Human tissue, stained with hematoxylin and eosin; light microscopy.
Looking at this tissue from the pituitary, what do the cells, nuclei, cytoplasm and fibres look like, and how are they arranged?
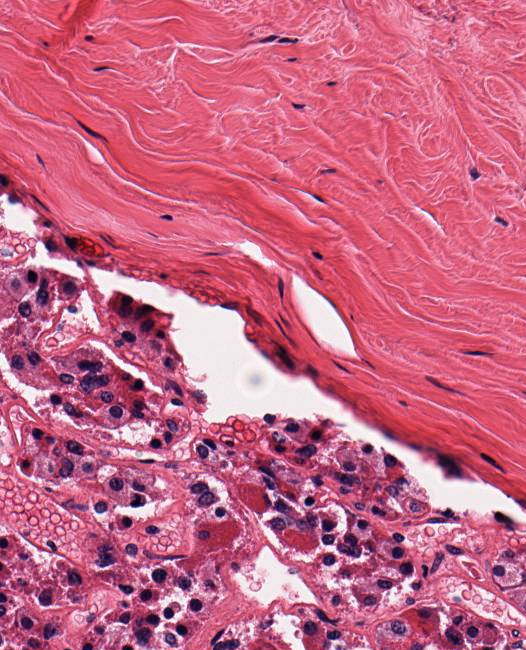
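The fibrous band contains only sparse, thin, elongated dark nuclei aligned with its fibres. In the lower tissue, polygonal cells with round dark nuclei are arranged in cords and clusters. At the lower left, many of these cells have pale cytoplasm filled with numerous small, round, clear vacuoles. Other cells in the lower tissue have granular, pink-purple cytoplasm lacking vacuoles.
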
